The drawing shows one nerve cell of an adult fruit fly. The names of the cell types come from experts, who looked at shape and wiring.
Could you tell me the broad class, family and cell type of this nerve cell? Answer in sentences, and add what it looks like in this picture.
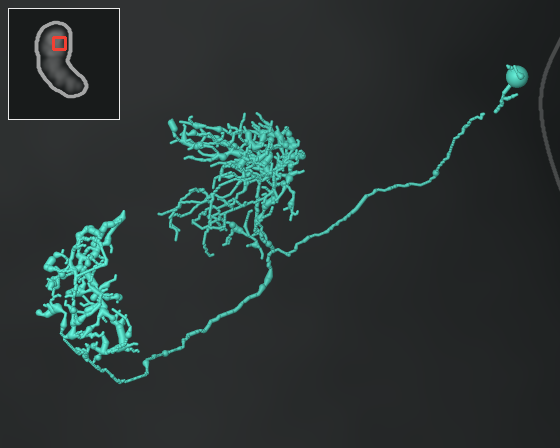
This is a central-brain intrinsic neuron. The name of its family is class CX. The cell type is hDeltaG. The cell body can be seen at the upper right of the picture. The picture shows dozens of branch ends.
